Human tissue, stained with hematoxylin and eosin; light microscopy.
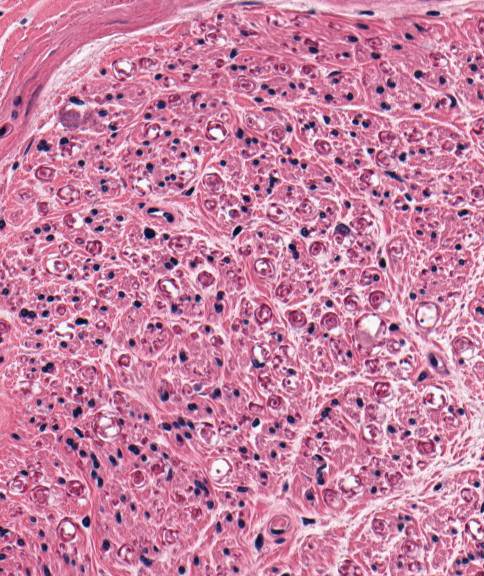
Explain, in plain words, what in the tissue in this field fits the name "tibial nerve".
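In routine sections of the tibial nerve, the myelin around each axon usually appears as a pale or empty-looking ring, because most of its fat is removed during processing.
Many of the round profiles here have a clear halo surrounding a central eosinophilic body, which matches that pale ring and so goes with the tibial nerve. At the top left, a band of pink fibres runs diagonally across the corner, cut along its length. No epithelium or glands are present anywhere in the field. No fat cells or large empty lumens are seen either.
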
